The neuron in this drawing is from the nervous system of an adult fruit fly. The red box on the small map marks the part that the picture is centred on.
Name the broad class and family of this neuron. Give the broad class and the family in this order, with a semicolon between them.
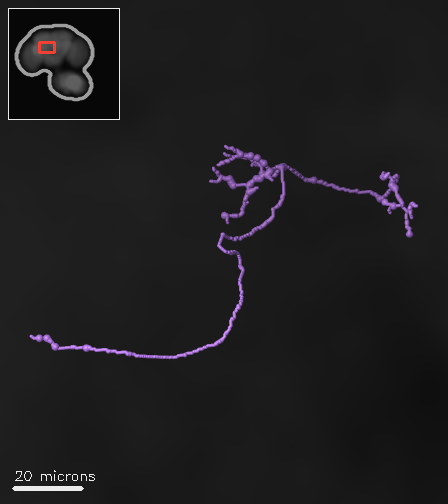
sensory neuron entering the brain; class olfactory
